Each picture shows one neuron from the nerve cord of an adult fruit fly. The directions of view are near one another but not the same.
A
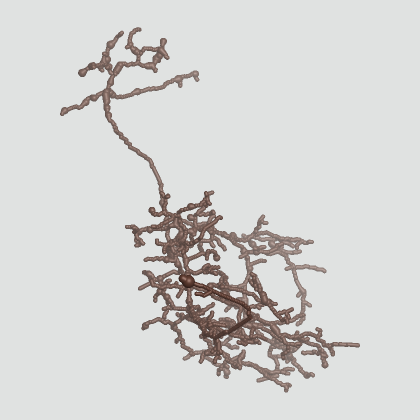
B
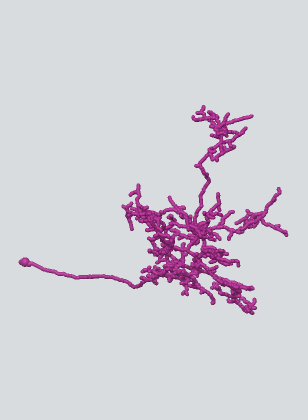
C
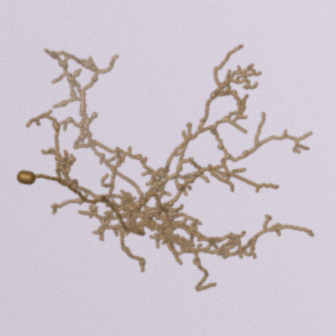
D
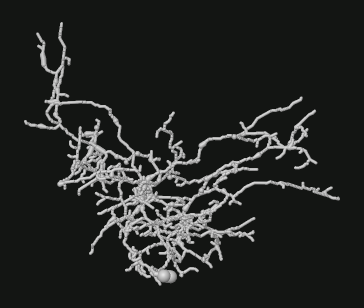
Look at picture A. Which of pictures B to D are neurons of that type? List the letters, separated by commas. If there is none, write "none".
B, C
